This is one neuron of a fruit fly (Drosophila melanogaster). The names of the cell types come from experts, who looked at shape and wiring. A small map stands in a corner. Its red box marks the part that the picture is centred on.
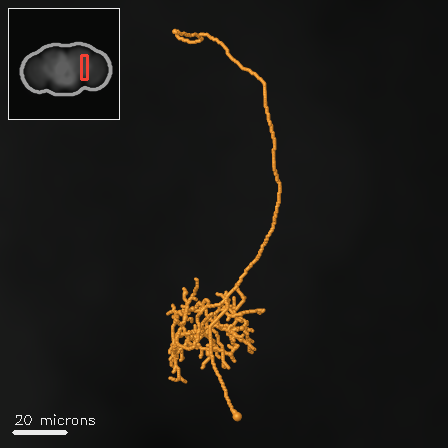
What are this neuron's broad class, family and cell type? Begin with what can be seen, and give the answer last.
The cell body is at the bottom of the picture. By the scale bar it is about 150 microns tall in this view. This is a visual projection neuron. Its family is LoVP. The cell type is LoVP1.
